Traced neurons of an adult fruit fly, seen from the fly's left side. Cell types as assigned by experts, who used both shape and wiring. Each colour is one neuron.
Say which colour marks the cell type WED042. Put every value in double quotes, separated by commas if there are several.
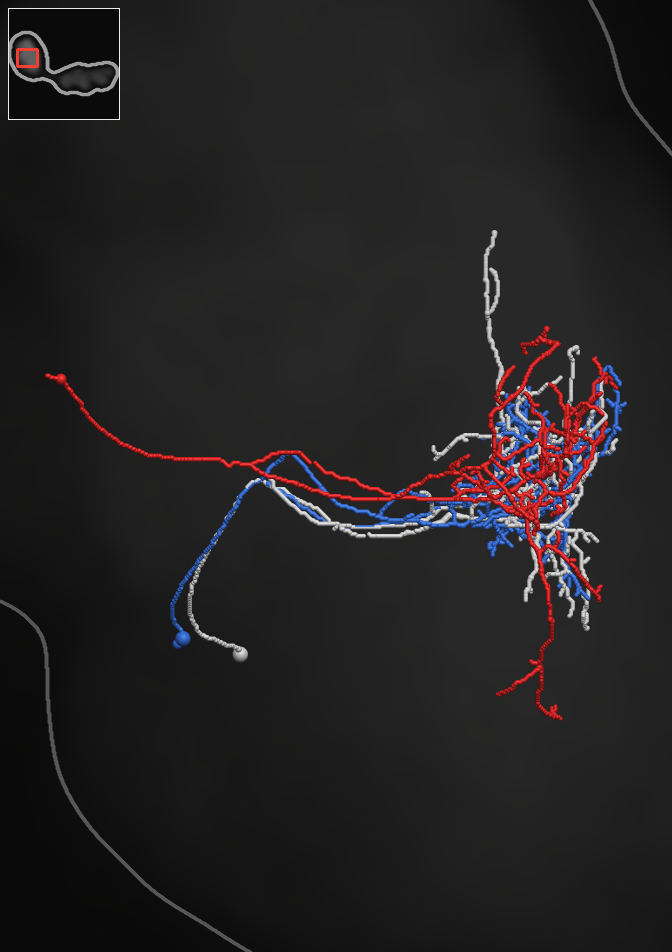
"blue"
